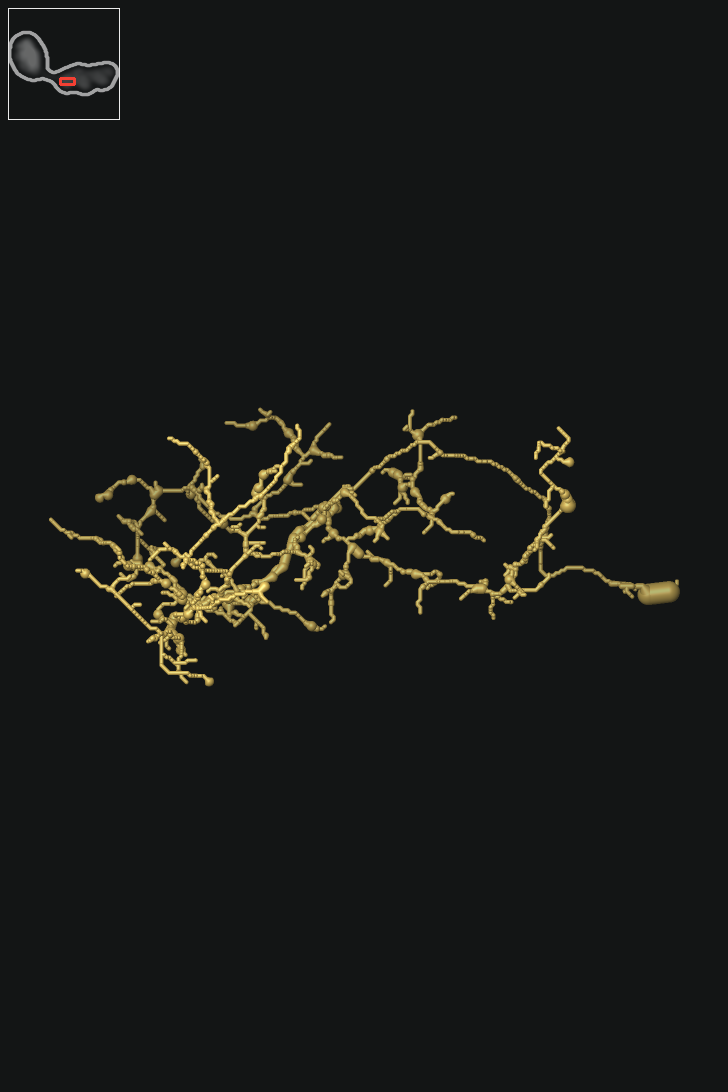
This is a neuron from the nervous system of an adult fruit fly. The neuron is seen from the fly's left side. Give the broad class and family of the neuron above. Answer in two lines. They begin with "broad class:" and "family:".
broad class: nerve-cord intrinsic neuron
family: hemilineage 21A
